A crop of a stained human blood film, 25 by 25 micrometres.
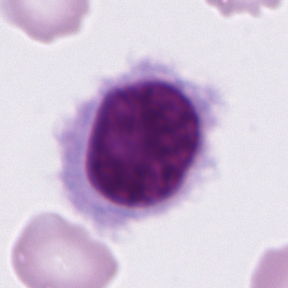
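Hairy cell at the centre of this stained blood smear. All around, the edge of the cytoplasm looks ragged, with many fine hair-like projections. The rim seems wider to the left of the nucleus than to the right. The nucleus is rounded, without indentation or lobes, about 11 by 9 micrometres. The chromatin, I note, is dark purple and mottled in coarse patches rather than smooth.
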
